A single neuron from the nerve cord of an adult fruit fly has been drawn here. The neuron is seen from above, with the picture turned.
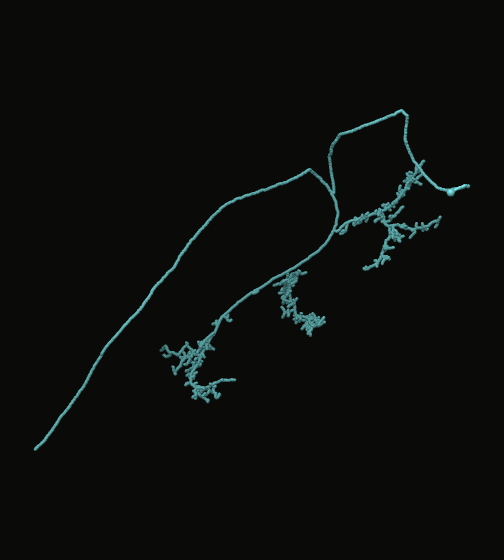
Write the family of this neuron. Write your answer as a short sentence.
The family is hemilineage 19B.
